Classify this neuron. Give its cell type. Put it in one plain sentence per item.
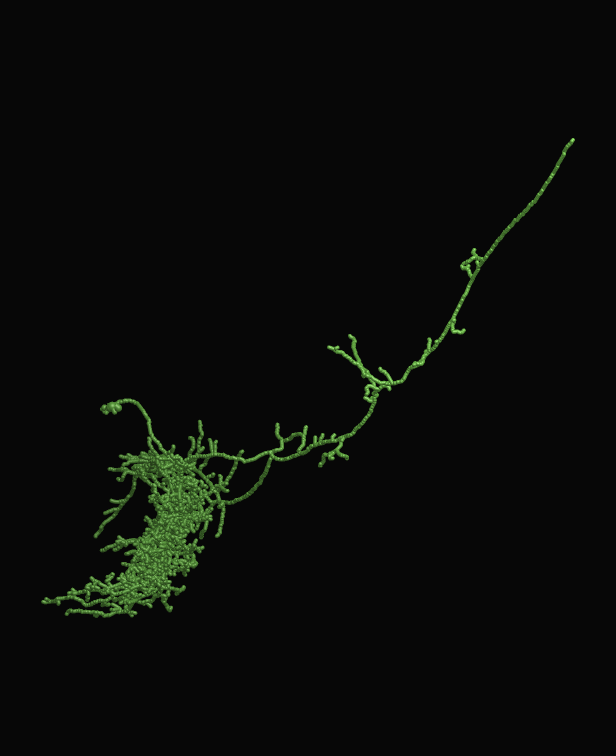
The cell type is AN17A018.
